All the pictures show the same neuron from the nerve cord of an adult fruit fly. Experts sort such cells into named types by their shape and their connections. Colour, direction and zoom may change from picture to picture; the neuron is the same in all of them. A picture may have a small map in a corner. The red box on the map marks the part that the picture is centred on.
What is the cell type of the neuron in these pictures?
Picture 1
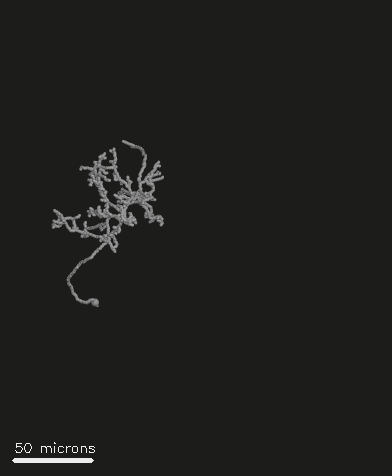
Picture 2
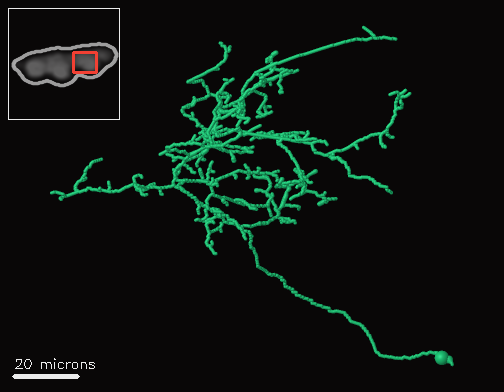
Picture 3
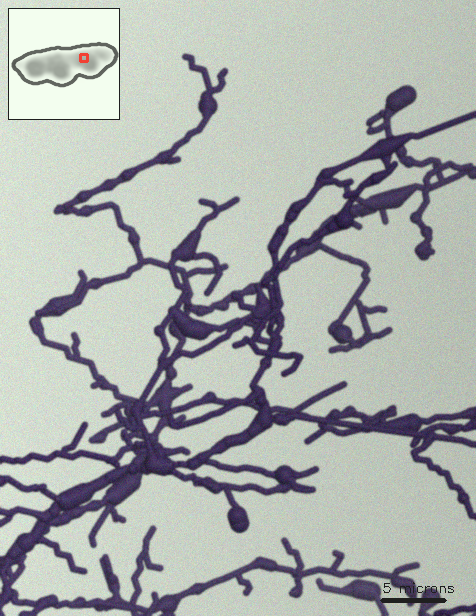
IN16B105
